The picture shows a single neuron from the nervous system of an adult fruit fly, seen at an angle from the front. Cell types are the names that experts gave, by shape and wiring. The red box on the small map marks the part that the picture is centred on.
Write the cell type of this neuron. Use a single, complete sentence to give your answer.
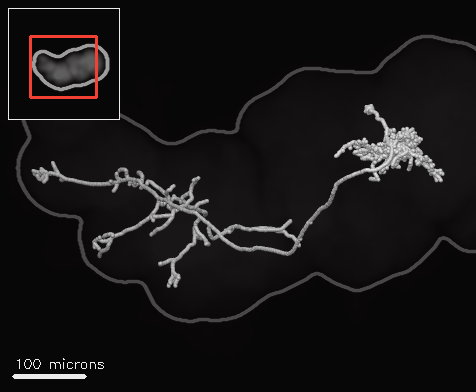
The cell type DNp07 includes this neuron.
